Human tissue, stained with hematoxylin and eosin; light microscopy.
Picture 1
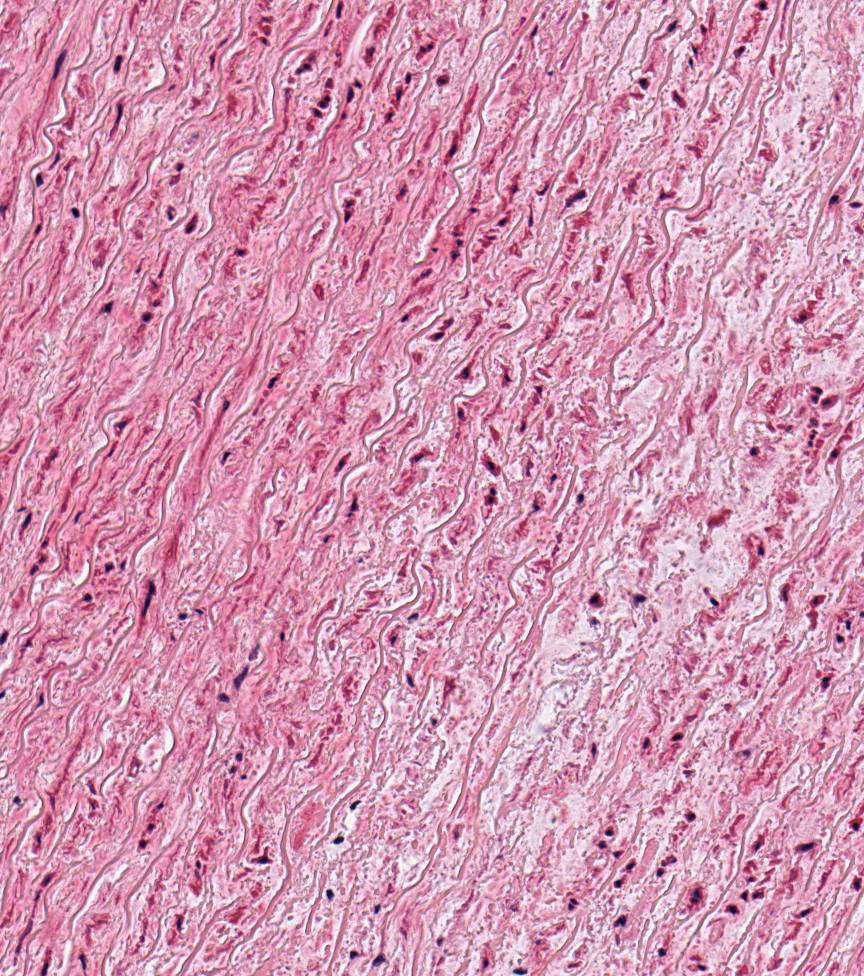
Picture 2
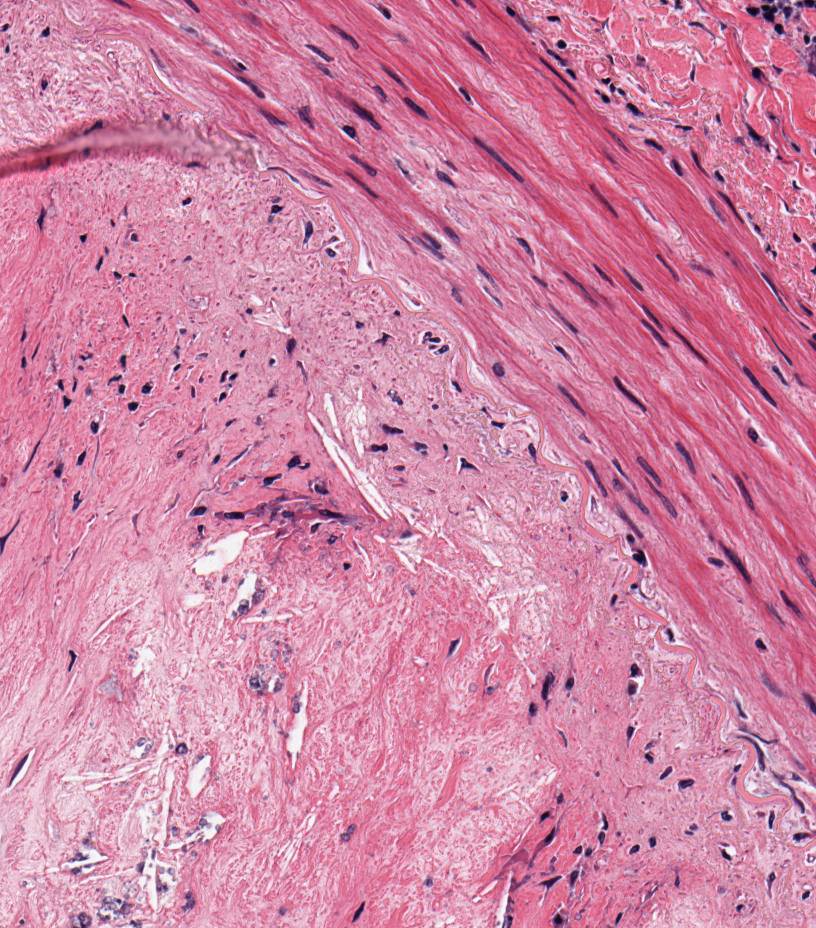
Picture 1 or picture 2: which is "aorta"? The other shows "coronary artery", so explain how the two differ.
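In these two, the aorta appears in picture 1 and the coronary artery in picture 2. In picture 1 the tissue lies throughout in parallel bands running diagonally from lower left to upper right. Thin, bright pink, wavy lines run parallel across the whole field, and between them strands of pink cytoplasm hold dark, elongated nuclei aligned with the bands.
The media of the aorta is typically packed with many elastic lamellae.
In picture 2, smooth muscle cells with elongated, cigar-shaped nuclei run in parallel from upper left to lower right in the upper right band. A thin, wavy, glassy pink line borders this muscle band against a paler region, in whose lower left lie small clusters of purple granular material.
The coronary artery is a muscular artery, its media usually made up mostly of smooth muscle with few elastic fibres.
No epithelial lining is present in the field.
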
